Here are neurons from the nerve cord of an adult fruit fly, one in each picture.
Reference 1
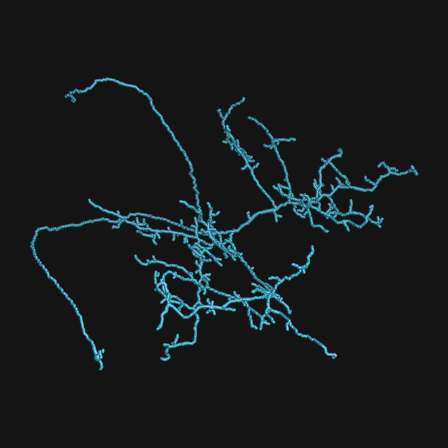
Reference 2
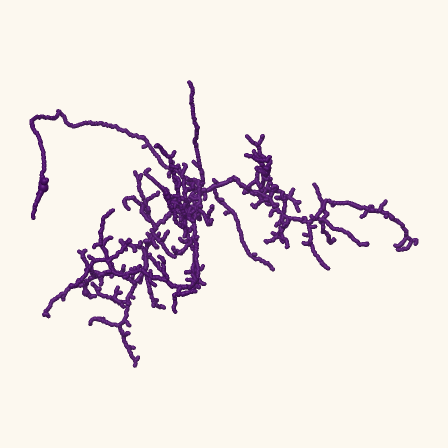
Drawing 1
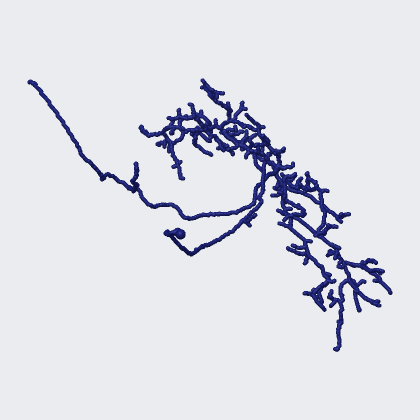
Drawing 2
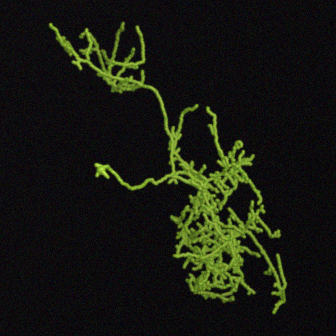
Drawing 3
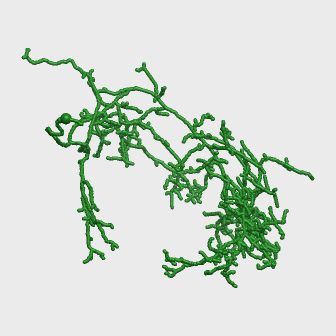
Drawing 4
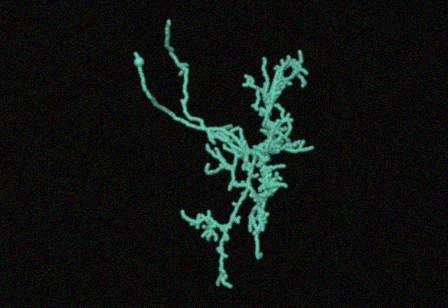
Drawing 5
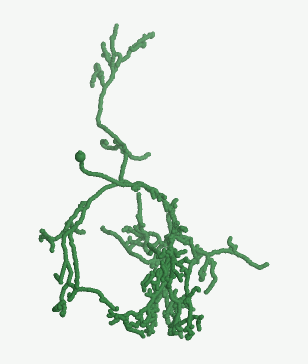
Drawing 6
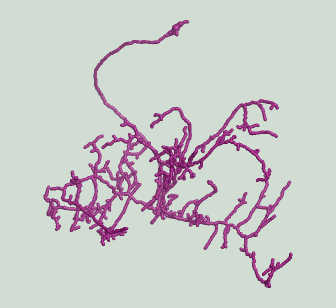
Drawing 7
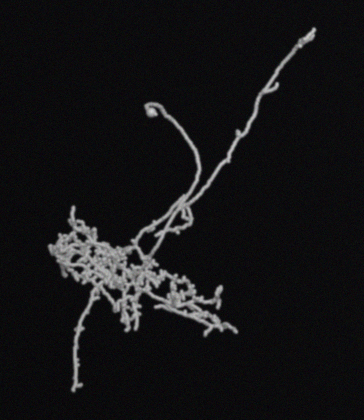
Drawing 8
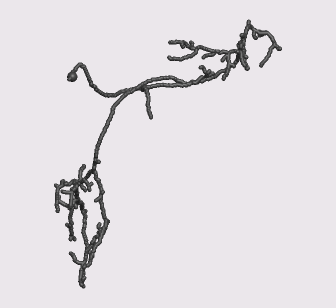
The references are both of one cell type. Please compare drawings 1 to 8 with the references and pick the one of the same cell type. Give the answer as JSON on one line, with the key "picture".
{"picture": 6}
